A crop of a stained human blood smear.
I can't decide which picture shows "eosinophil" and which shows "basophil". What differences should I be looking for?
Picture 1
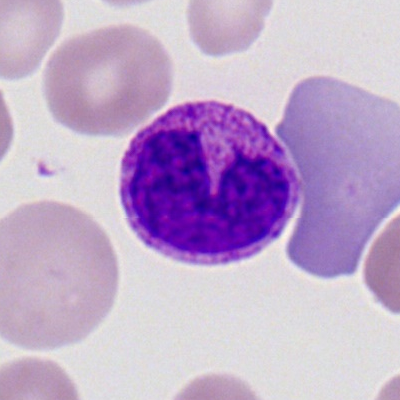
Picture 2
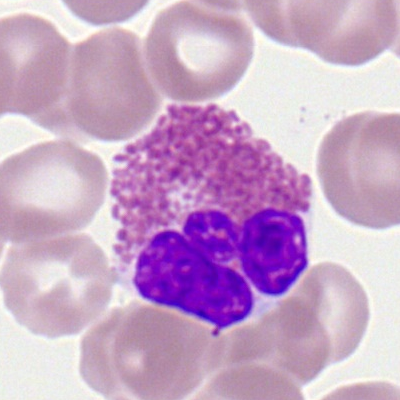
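Right, the basophil is in picture 1 and the eosinophil in picture 2. What strikes me first is the nucleus: in the basophil it fills most of the cell and has a narrow cleft cutting in from the top, whereas the eosinophil's is split into separate lobes sitting in the lower part of the cell.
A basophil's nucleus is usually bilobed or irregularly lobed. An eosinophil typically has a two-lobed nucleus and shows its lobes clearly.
The chromatin is dark purple in both, coarsely clumped in the basophil and condensed in the eosinophil, so that doesn't separate them much. The eosinophil's cytoplasm, though, is densely packed with coarse pinkish granules, round and fairly even in size.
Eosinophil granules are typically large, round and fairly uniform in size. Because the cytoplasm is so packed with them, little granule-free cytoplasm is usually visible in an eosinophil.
In the basophil I notice a round, smooth outline, no vacuoles in the cytoplasm, and a red cell lying close against its right side.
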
